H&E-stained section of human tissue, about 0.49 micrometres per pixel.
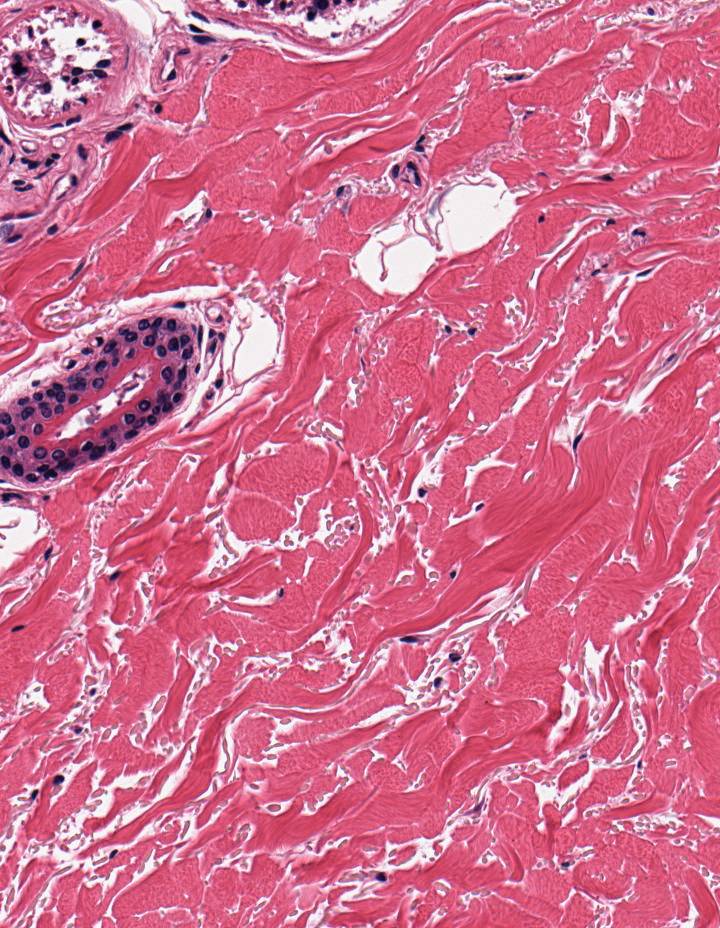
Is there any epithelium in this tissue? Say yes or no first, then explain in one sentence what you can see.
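Yes. At the left edge, partway down the field, a duct is lined by two layers of cuboidal cells with round, dark nuclei.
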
